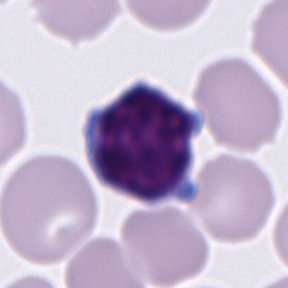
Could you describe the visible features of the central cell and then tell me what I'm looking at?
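Dark purple chromatin is coarsely clumped, with small lighter gaps between the clumps. No nucleolus stands out within it. Small pale blue blebs bulge from the left edge and the lower right edge of the cell. The outline is somewhat angular, made of short flattened stretches rather than a smooth curve. This is a typical lymphocyte.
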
